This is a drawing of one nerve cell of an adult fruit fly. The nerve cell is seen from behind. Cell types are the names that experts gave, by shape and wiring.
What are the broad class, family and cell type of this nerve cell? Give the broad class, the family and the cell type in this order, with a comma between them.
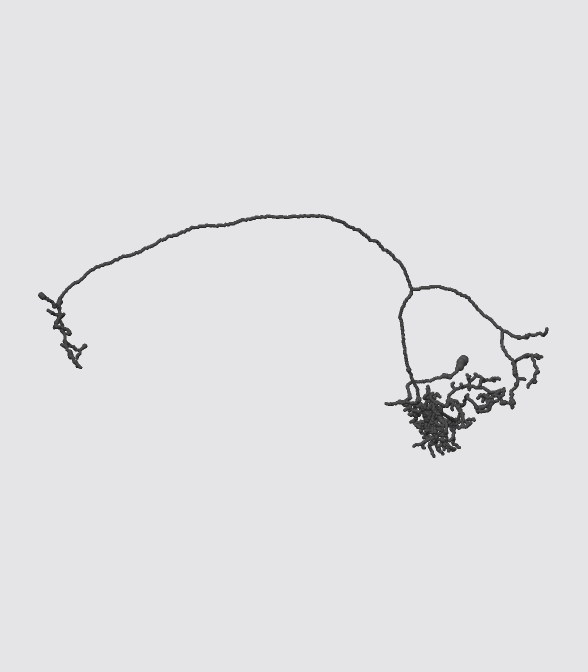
central-brain intrinsic neuron, hemilineage ALl1_ventral, CB3631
